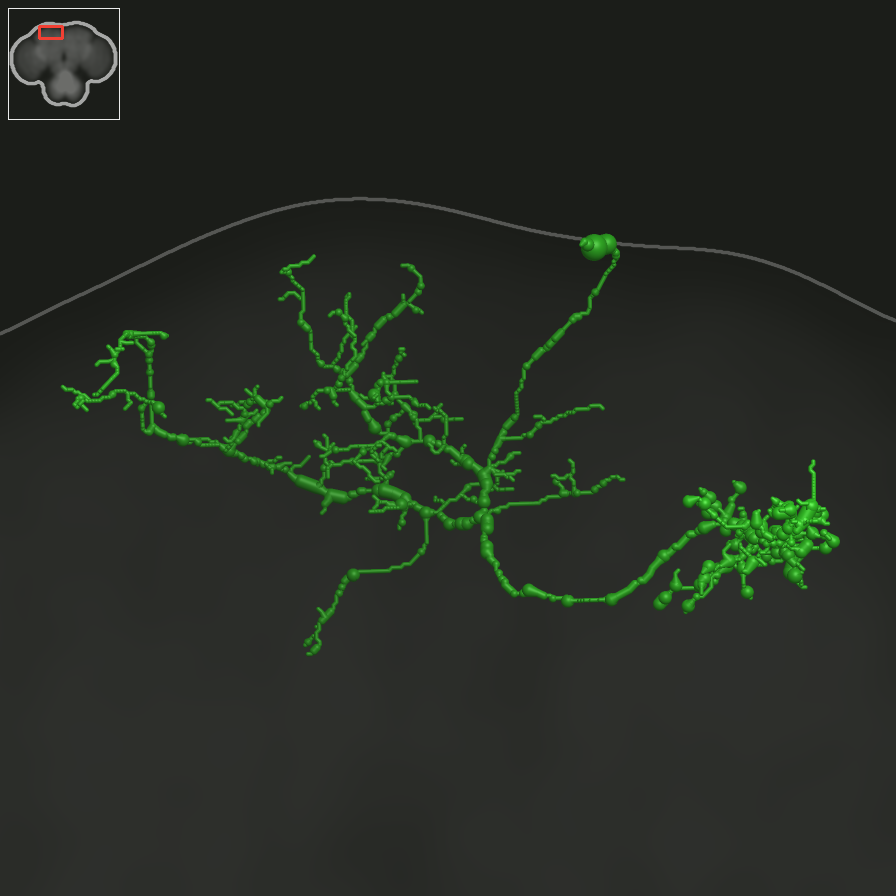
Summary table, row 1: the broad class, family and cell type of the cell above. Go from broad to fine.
central-brain intrinsic neuron; hemilineage CLp1; SMP533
